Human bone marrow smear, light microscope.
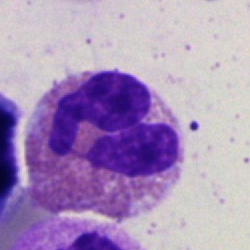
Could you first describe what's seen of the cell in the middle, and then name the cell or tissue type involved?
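First, the outline is round and smooth. Next, the chromatin is dark purple and condensed. Then the cytoplasm, which is plentiful, pale pinkish-lilac, and filled with fine, evenly spread pinkish granules. Last, the name: eosinophil.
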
